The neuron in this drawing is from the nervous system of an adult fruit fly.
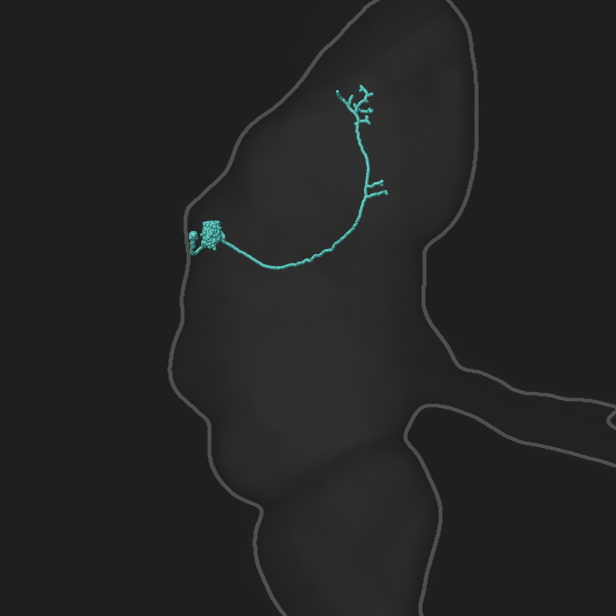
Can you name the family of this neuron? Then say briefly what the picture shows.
The family is hemilineage ALad1. Its broad class is central-brain intrinsic neuron. It is in the brain and does not reach the nerve cord. In this view it is about as wide as it is tall.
